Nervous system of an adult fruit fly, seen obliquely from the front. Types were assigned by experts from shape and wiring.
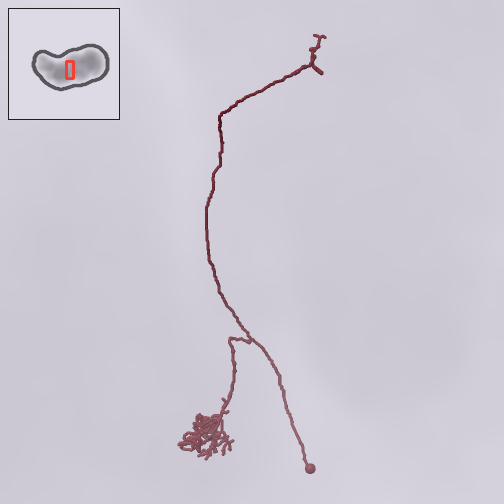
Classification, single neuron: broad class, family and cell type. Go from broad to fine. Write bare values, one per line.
visual projection neuron
LC
LC30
